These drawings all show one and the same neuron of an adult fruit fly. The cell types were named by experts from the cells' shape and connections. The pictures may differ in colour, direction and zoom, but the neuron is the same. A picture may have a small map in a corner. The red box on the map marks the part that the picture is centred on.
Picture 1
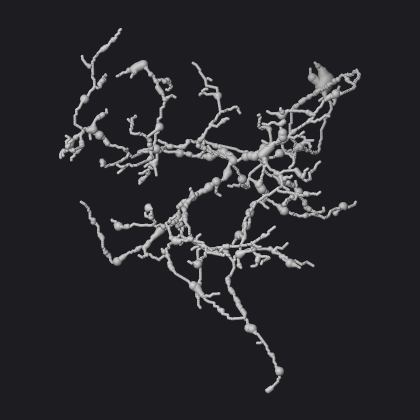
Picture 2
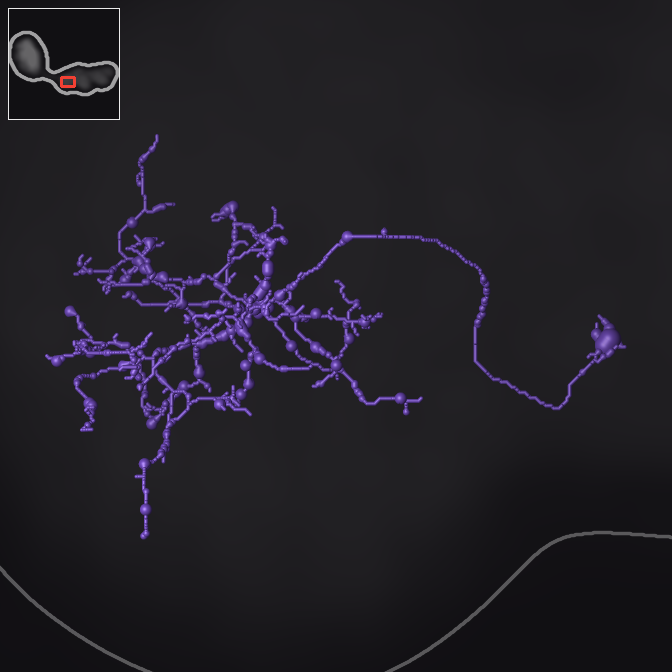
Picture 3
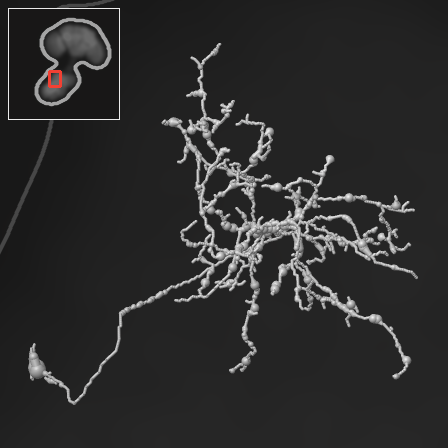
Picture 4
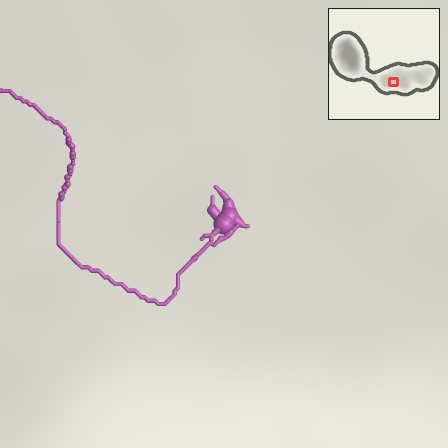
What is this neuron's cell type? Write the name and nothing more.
IN21A060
